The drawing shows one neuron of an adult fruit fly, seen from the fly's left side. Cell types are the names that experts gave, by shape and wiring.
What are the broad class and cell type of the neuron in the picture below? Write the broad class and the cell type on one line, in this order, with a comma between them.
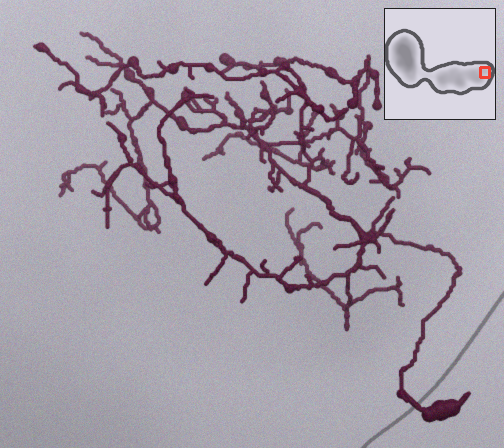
nerve-cord intrinsic neuron, INXXX431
